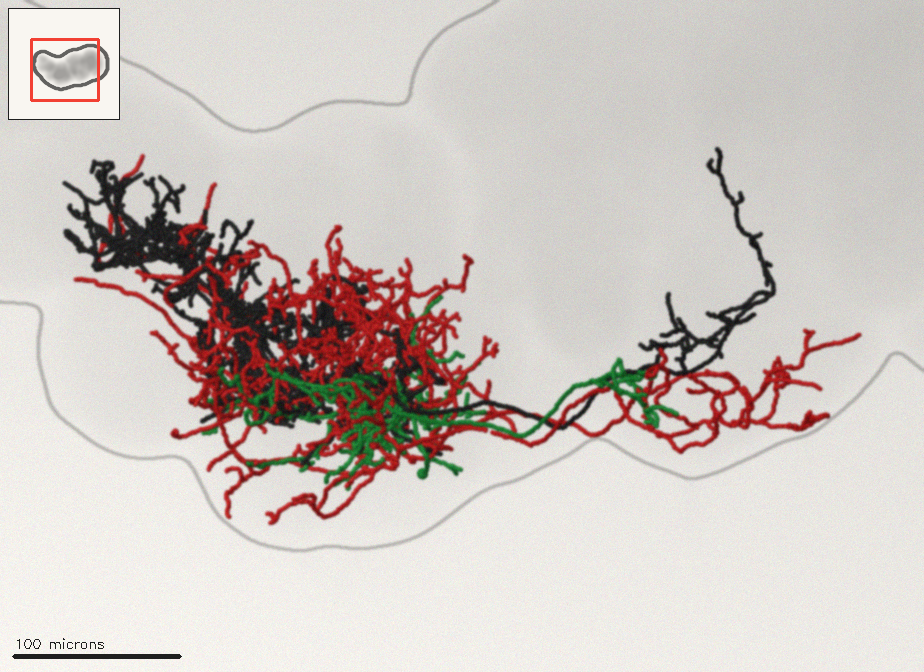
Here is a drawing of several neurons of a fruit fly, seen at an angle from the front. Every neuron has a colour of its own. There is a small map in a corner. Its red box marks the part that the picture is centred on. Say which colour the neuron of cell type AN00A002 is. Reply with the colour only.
red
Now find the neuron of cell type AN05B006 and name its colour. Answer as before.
black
